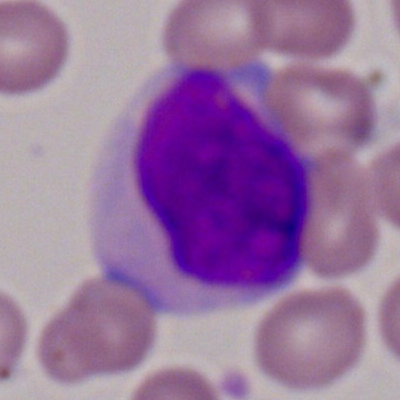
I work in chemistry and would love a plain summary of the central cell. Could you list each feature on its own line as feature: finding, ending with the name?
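Nucleus: fills most of cell, off-centre to right
Cytoplasm: pale grey-blue
Rim: widest on left side
Granules: none seen
Name: myeloblast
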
